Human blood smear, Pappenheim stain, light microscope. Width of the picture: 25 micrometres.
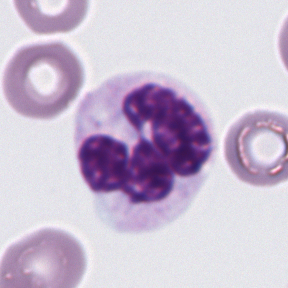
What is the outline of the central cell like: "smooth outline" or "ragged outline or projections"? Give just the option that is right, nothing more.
Smooth outline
